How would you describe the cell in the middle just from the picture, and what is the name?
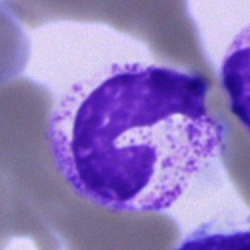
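Notice how deeply the nucleus is indented on its right side. Its chromatin is dark purple and looks dense. Around it, the cytoplasm is pale pinkish-lilac, with fine purple granules scattered through it. What you are looking at is a band neutrophil.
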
